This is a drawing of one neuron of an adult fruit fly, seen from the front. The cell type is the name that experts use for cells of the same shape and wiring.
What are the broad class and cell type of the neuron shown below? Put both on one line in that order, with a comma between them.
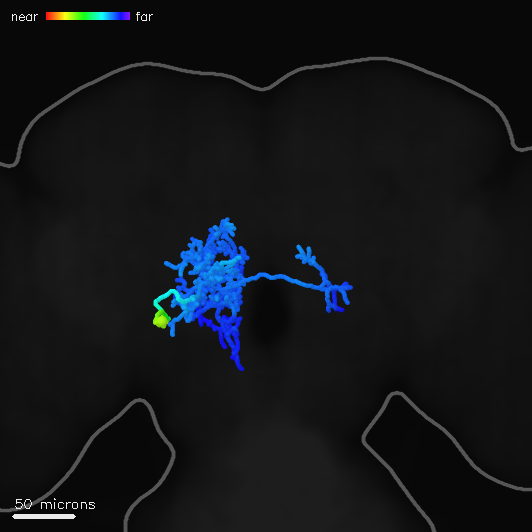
central-brain intrinsic neuron, PS051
